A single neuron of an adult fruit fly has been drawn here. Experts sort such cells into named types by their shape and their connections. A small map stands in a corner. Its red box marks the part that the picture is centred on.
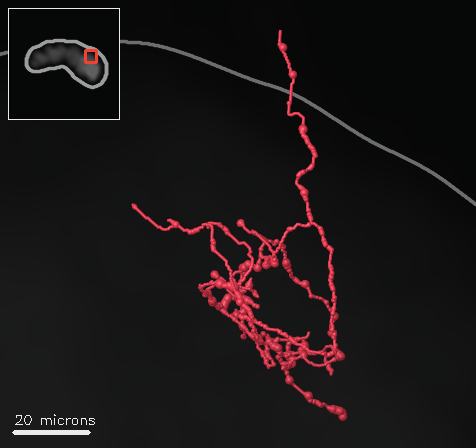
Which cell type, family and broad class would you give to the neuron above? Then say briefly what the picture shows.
The cell type is PhG15. The name of its family is class gustatory. It is a sensory neuron entering the brain. The drawing shows no cell body. From top to bottom in the picture it spans about 100 microns.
